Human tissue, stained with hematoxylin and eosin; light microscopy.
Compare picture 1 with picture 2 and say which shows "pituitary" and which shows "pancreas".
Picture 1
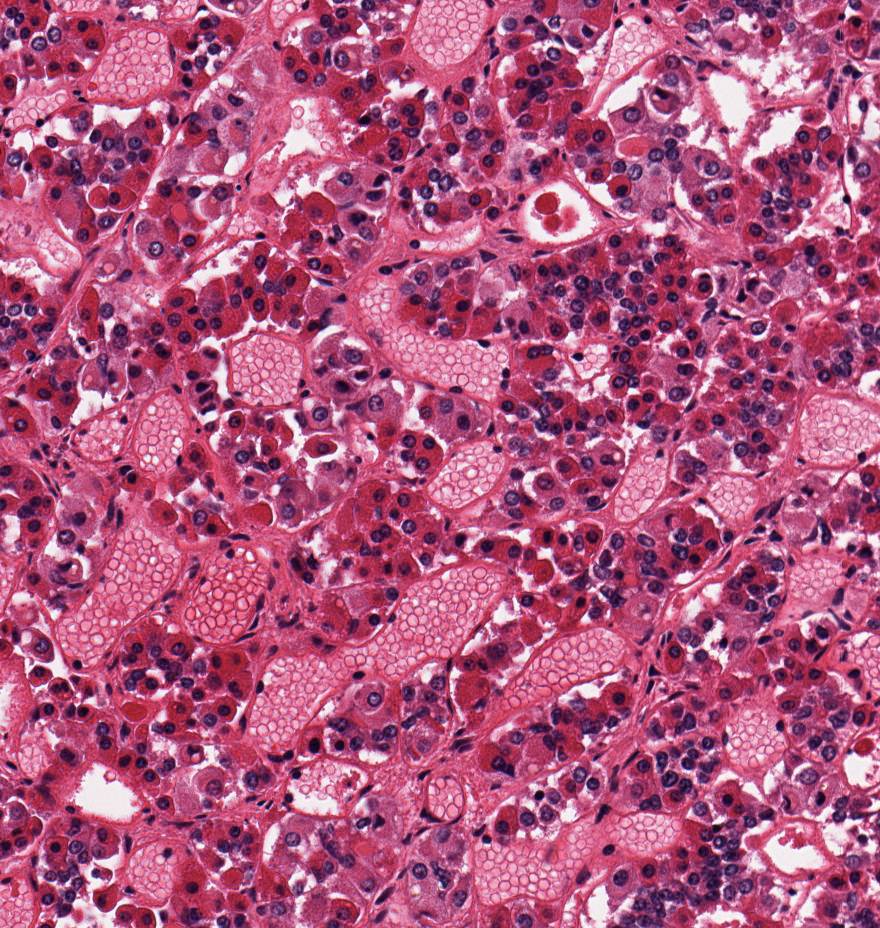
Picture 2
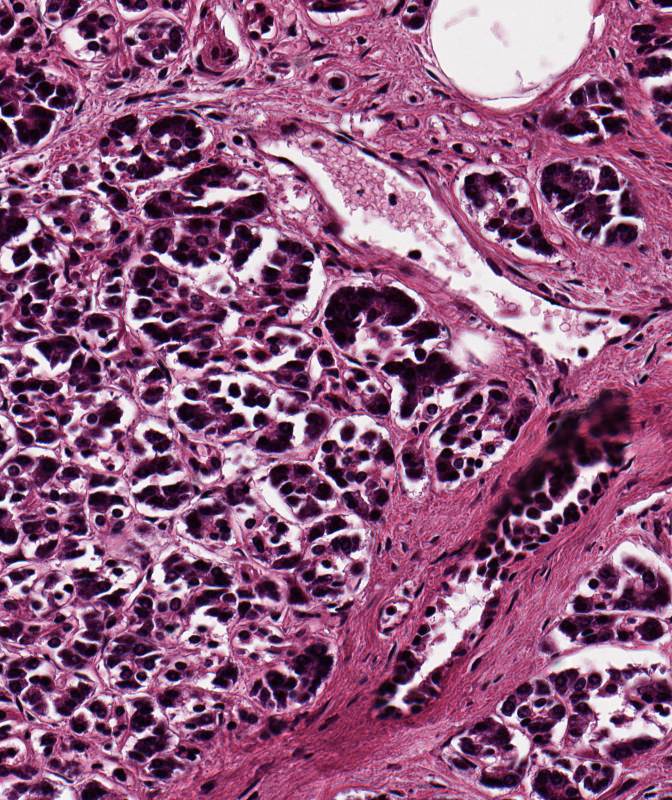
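Picture 1 is the pituitary, and picture 2 is the pancreas. Notice how, across the whole of picture 1, the cells lie in small nests and cords, separated by a network of thin-walled vascular channels. Within the same nests, cells with intensely red, eosinophilic cytoplasm mix with cells of pale lilac or purplish cytoplasm, and the round nuclei are fairly uniform and mostly central.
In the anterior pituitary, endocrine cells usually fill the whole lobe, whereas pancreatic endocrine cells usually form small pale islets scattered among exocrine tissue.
In picture 2, by contrast, densely packed acini with small, round, dark nuclei form lobules across the left and centre, separated by strands of fibrous tissue. A broad pink fibrous band runs diagonally from the lower centre toward the right edge.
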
